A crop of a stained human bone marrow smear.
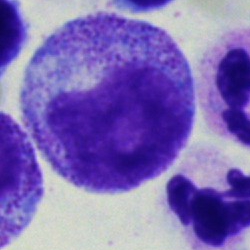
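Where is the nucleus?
In the lower part, leaving a wider band of cytoplasm above.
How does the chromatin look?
Deep purple, fairly fine and even, without coarse clumps.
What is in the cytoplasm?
Scattered fine reddish-purple granules, and a paler, less granular zone just above the nucleus.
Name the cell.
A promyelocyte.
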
